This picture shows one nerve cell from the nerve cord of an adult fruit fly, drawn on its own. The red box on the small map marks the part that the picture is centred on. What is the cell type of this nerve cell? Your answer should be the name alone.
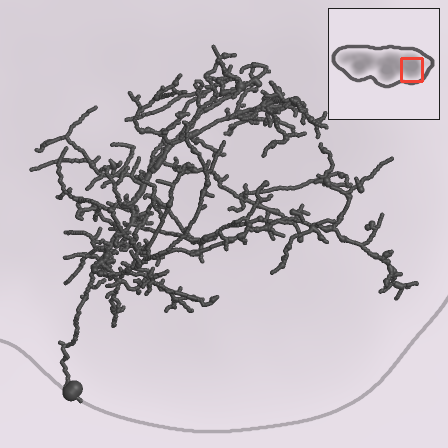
IN04B081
